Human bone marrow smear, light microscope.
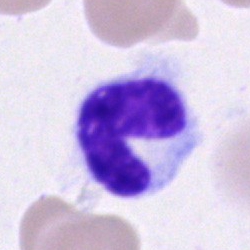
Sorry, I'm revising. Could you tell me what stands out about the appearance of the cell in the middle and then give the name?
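Here the nucleus is bent into a C shape, its notch opening toward the right. It stains a deep purple. The cytoplasm is pale greyish-blue and widest inside that notch. So that's a band neutrophil.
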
